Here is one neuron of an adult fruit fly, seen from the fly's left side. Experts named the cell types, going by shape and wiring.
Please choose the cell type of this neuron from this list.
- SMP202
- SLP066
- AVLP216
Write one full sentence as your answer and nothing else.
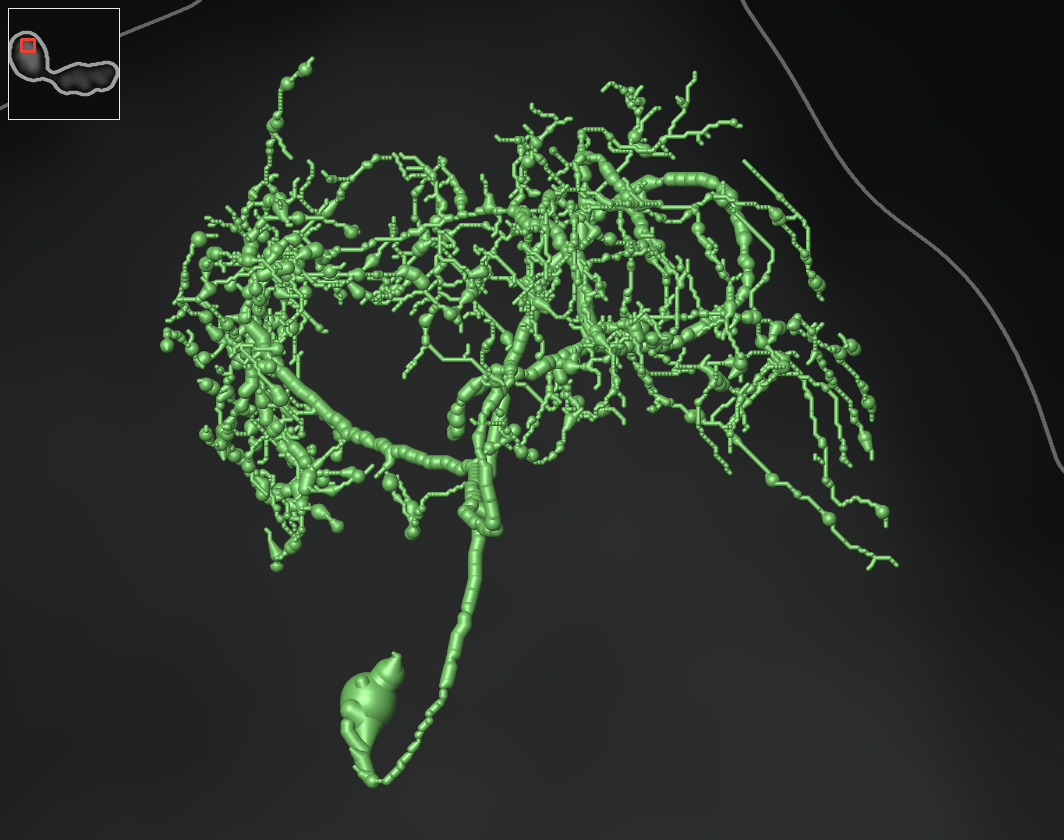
Within the cell type SLP066 sits this neuron.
